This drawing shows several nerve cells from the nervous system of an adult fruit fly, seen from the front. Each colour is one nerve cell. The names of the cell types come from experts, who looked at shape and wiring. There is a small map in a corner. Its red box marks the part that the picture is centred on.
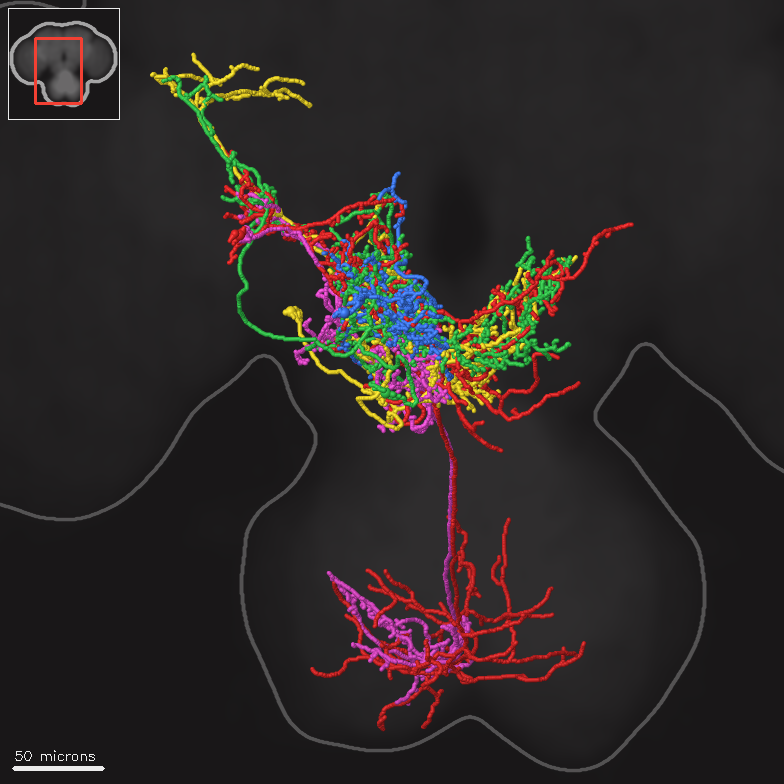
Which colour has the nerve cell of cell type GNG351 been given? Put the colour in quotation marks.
"green"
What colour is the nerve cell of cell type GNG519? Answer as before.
"blue"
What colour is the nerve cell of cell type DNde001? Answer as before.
"red"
